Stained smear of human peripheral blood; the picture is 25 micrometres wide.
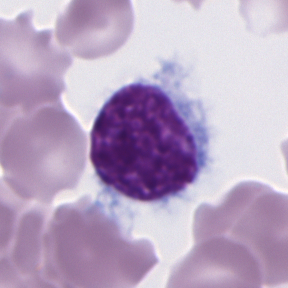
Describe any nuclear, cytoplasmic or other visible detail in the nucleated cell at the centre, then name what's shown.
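The nucleus fills most of the cell and is placed toward the left, so more cytoplasm lies on the right. No distinct nucleolus is visible within it. The cytoplasm is pale blue and holds no coarse purple granules. It is a hairy cell.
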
